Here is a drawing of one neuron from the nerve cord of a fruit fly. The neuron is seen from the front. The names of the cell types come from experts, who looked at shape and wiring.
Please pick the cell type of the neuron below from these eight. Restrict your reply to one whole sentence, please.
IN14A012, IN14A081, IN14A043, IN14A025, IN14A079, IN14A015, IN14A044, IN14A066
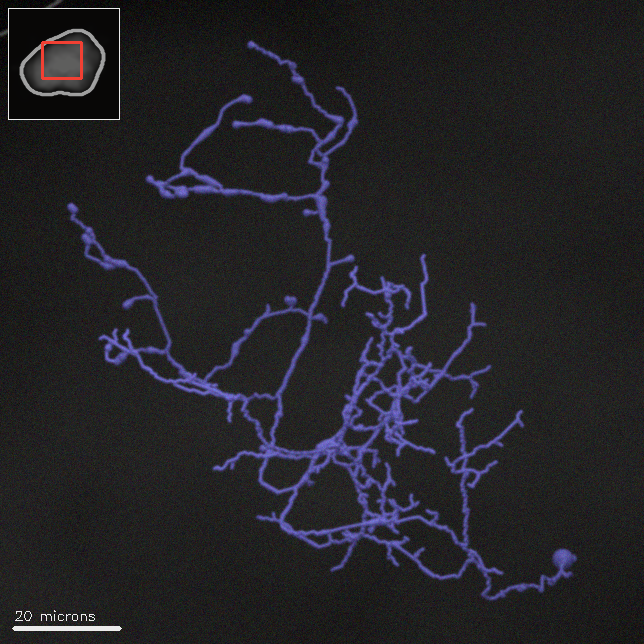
The single neuron here is of type IN14A025.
